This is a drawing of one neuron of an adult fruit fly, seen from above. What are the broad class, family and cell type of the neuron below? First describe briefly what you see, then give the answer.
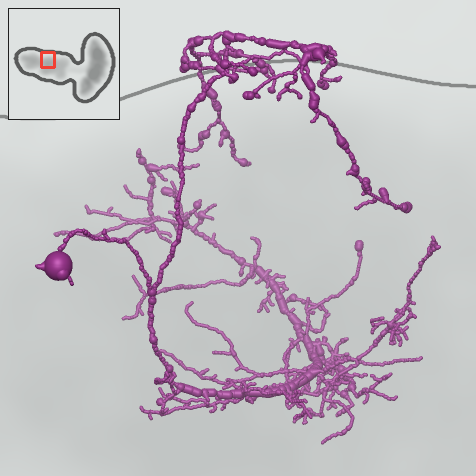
It is in the nerve cord and does not reach the brain. The cell body is on the left of the picture. Its broad class is nerve-cord intrinsic neuron. The family is hemilineage 03A. It is of cell type IN03A024.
